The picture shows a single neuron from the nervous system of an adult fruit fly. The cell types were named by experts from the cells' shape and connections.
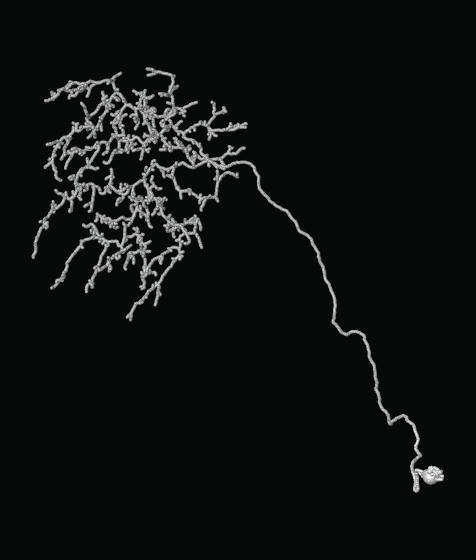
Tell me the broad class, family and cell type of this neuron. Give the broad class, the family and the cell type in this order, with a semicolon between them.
optic-lobe intrinsic neuron; Cm; Cm11a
